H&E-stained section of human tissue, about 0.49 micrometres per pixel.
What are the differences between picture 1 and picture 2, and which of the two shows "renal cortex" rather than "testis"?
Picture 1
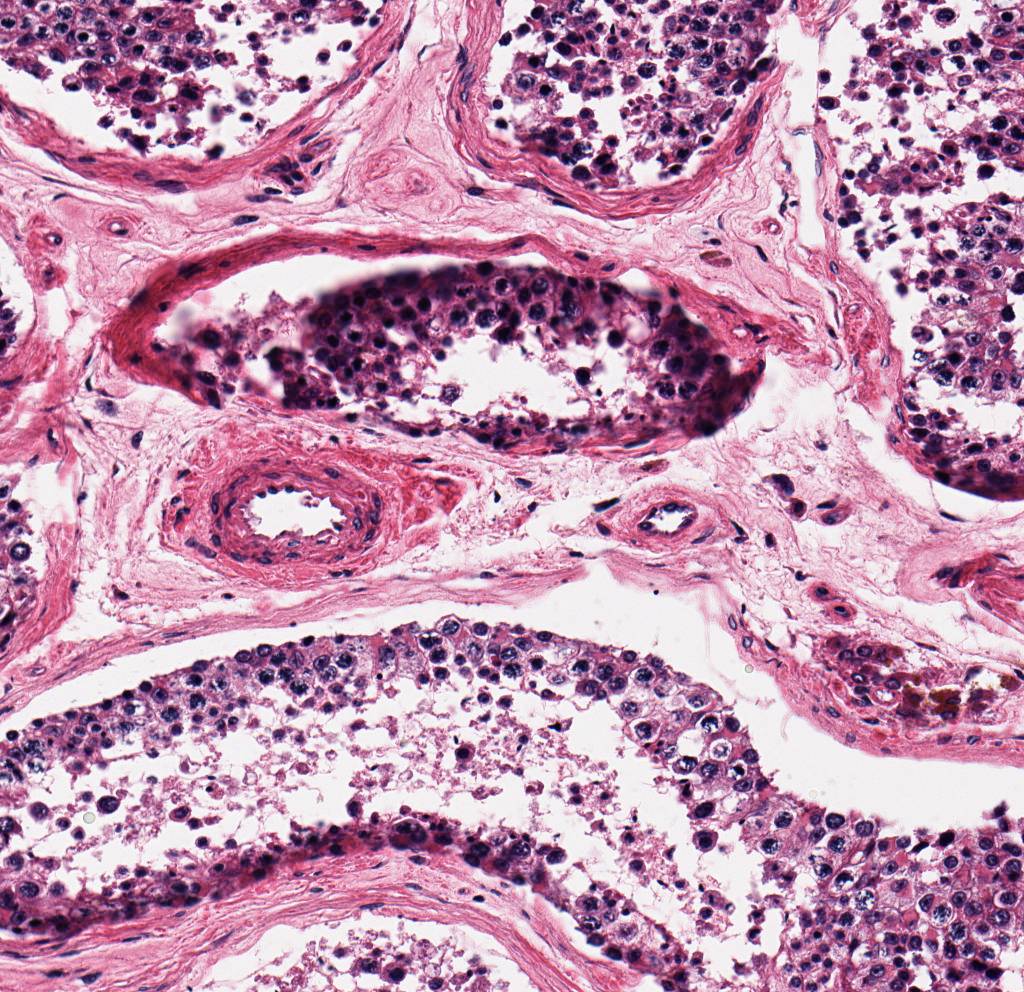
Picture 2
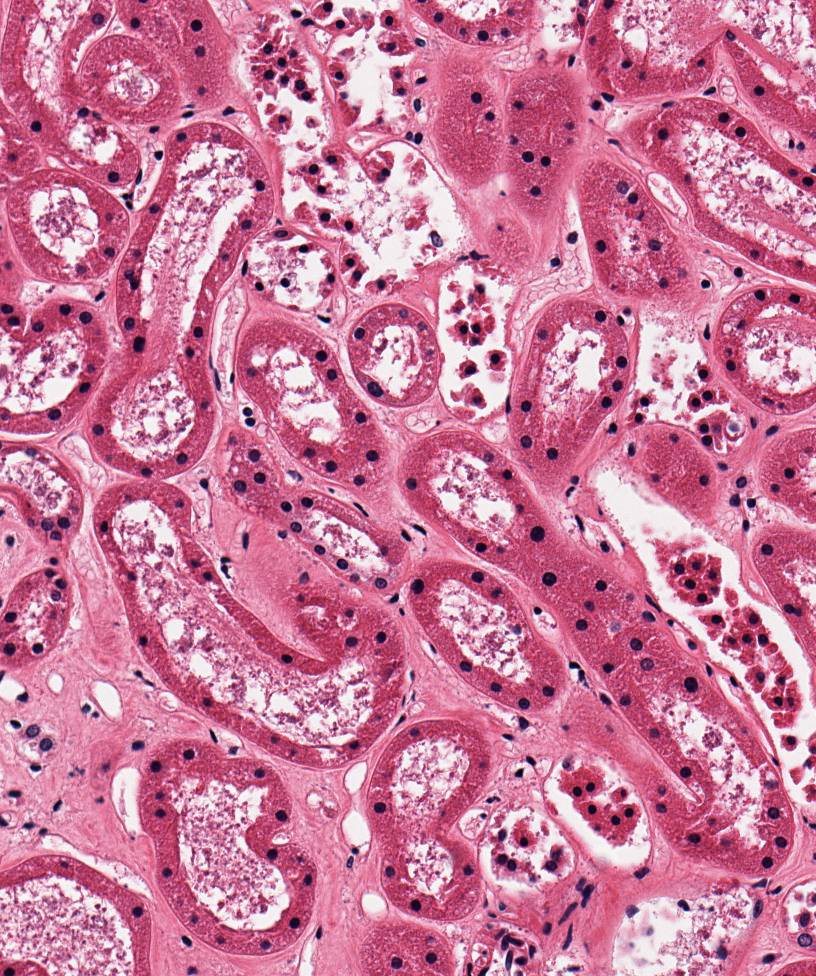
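Picture 1: testis. Picture 2: renal cortex. Picture 1 consists of rounded to elongated tubules separated by bands of pink connective tissue. The tubules are lined by a many-layered epithelium of rounded cells with dark round nuclei. In the lower-right tubule, large rounded cells with coarsely clumped nuclear chromatin lie above the basal cell layer. The lumens contain loose, detached cells and pale flocculent debris. Picture 2 consists almost entirely of closely packed tubules in round, oval and elongated profiles. Its tubules are lined by a single layer of cuboidal cells with round, dark, centrally placed nuclei and deeply eosinophilic, finely granular cytoplasm. The interstitium is scant and pale pink, with occasional elongated nuclei. The principal difference is the lining: many-layered in picture 1, a single layer in picture 2.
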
